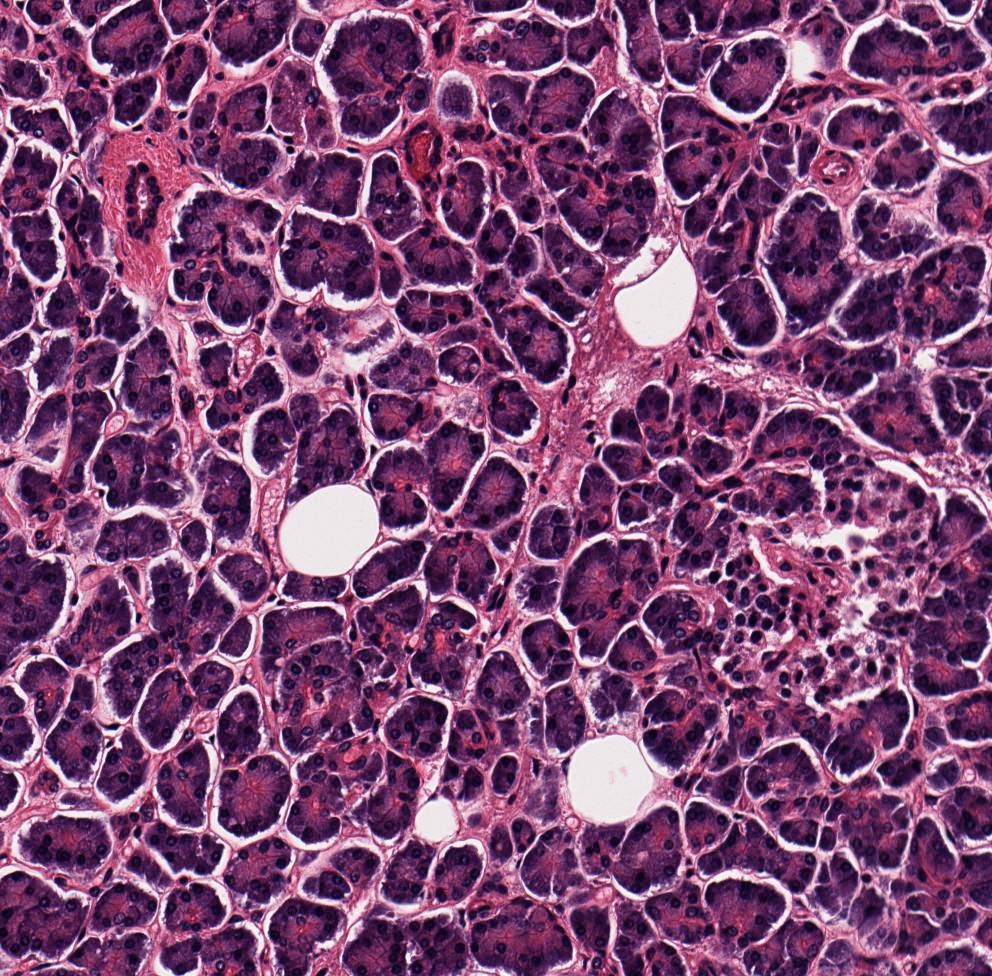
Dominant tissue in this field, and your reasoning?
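Tissue is exocrine pancreas. Acinar cells pyramidal, round nuclei near the base, apices converging on a tiny central lumen.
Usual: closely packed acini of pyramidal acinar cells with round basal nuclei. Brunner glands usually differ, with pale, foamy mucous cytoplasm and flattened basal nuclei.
No pale, foamy mucous acini among the dark acini here. Upper left: small duct, slit-like lumen, collar of pink fibrous tissue. Right of centre: patch of loosely arranged cells with small round dark nuclei breaking the acinar pattern.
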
